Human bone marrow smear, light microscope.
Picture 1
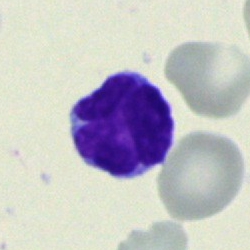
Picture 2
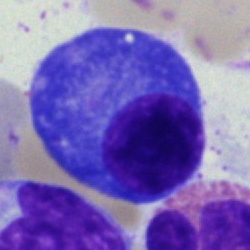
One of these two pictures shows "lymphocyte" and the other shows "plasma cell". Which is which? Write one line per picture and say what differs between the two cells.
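Picture 1 – lymphocyte. The nucleus fills almost the whole cell.
Picture 2 – plasma cell. The cytoplasm is abundant and deep blue.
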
